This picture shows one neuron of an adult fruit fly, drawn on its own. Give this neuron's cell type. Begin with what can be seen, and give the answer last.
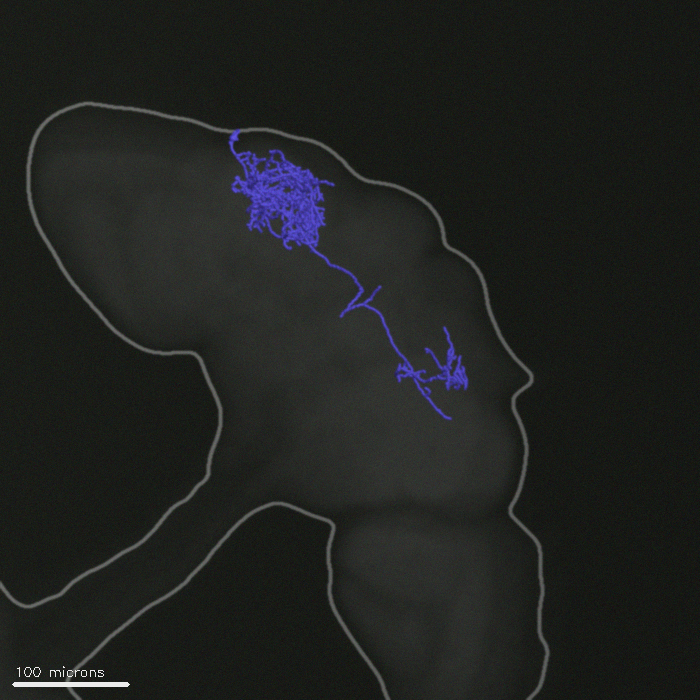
It lies in the brain. From top to bottom in the picture it spans about 250 microns. This is a central-brain intrinsic neuron. It is of cell type SLP031.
